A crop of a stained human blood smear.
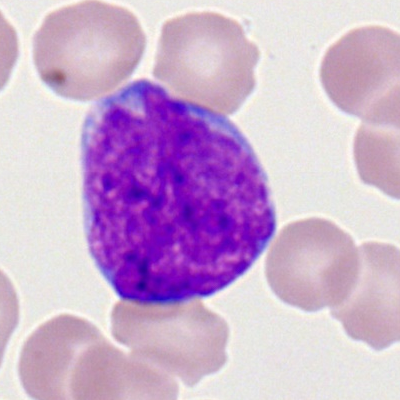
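Myeloblast, central cell. Thin rim of cytoplasm around nucleus. Cytoplasm blue. Small notch at top edge of nucleus. Outline smooth, no projections.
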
